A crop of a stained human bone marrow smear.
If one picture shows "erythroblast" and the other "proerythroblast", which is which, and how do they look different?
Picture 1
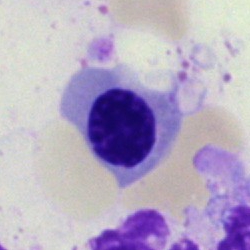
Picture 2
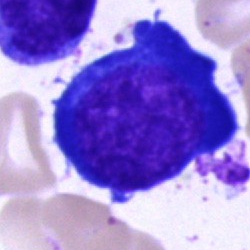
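Taking identity first: picture 1 is the erythroblast and picture 2 is the proerythroblast. Comparing outlines, the erythroblast is irregular and angular rather than round, and its lower edge narrows to a point, while the proerythroblast is irregular with blunt bulges and has a rounded bleb of cytoplasm standing out from its top edge. Turning to the cytoplasm, picture 1 shows it pale blue and broadest on the left of the nucleus, whereas picture 2 shows a narrow deep blue rim that is broadest at the upper right. Checking for granules, neither cytoplasm has any, and picture 2 also shows no vacuoles. Looking last at the nuclei, picture 1 has no visible nucleoli.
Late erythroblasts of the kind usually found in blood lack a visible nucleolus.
In picture 2 the chromatin is finely granular with scattered paler patches, not gathered into coarse dark clumps.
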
